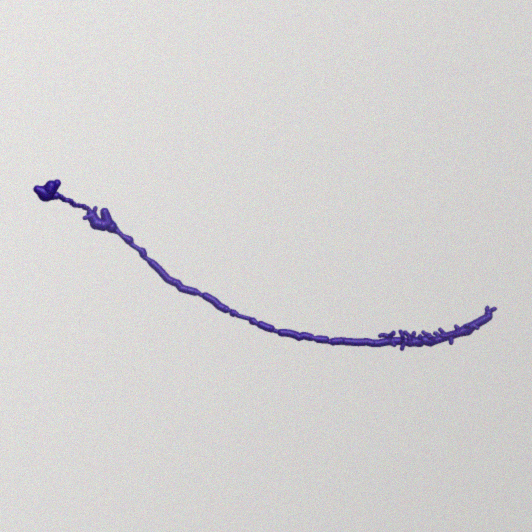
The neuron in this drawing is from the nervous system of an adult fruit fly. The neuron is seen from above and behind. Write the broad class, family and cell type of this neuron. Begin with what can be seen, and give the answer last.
As drawn here it is more than twice as wide as it is tall. This is an optic-lobe intrinsic neuron. Its family is L. Its cell type is L1.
